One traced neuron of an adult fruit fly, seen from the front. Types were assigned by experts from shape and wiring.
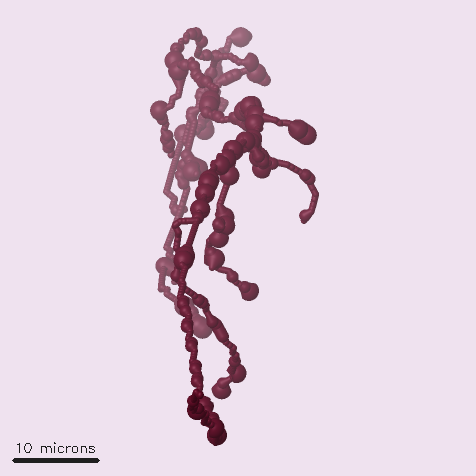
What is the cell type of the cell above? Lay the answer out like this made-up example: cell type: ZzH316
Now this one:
cell type: DNge175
